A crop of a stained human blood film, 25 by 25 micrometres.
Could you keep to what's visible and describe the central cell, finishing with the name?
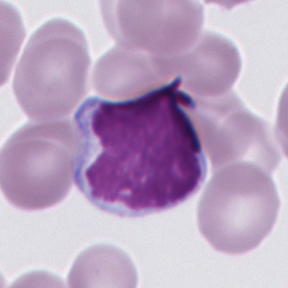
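Most of the cell is taken up by the nucleus, leaving only a narrow rim of cytoplasm. The chromatin is deep purple and finely mottled rather than coarsely clumped. A shallow notch marks the left border of the nucleus, and a thin pointed projection sticks out from the upper right edge of the cell. It is a large granular lymphocyte.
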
